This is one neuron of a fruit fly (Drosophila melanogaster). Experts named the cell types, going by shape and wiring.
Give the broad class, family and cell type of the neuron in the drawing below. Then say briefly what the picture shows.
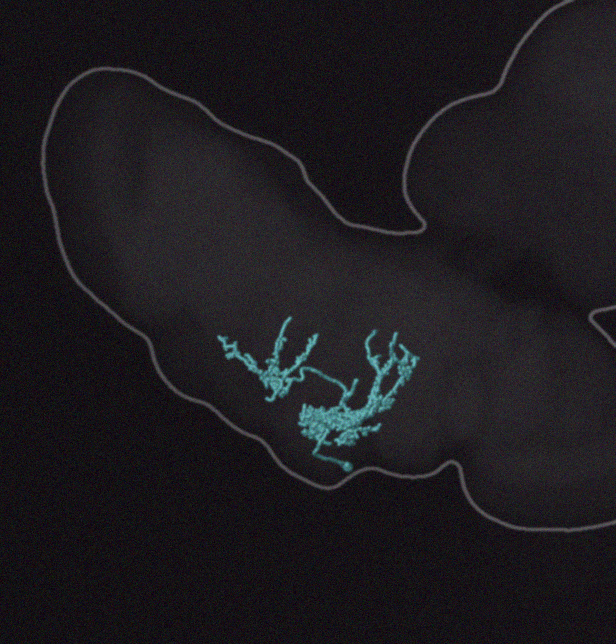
Its broad class is central-brain intrinsic neuron. Its family is hemilineage MX3. It is of cell type GNG149. The cell body is at the bottom of the picture. In this view it is wider than it is tall.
